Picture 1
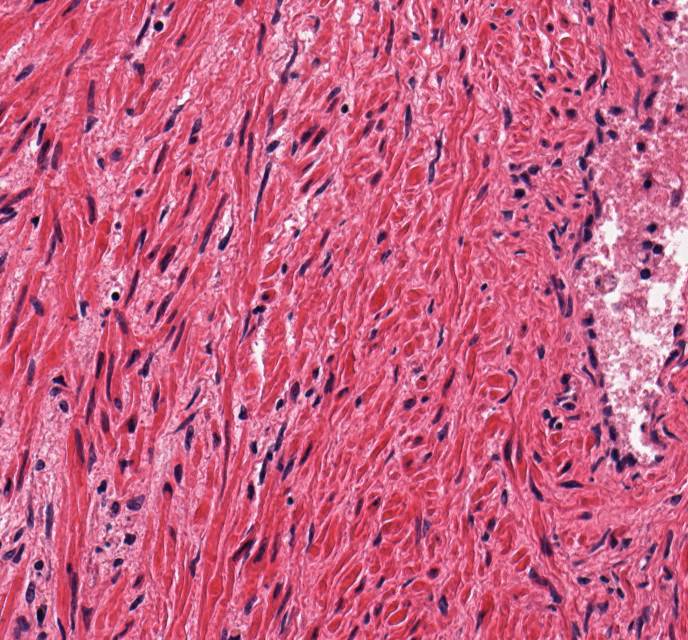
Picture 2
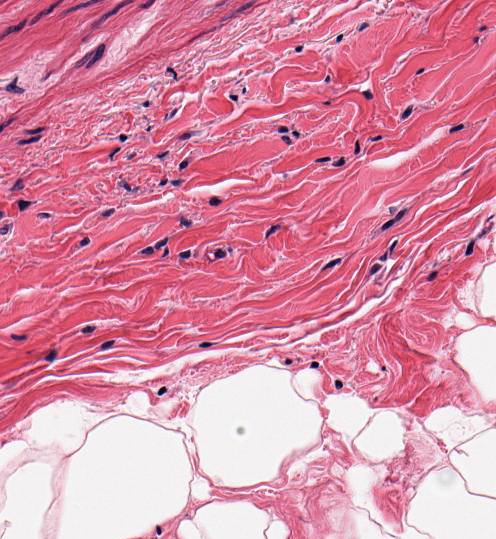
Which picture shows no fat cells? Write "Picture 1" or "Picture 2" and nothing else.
Picture 1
